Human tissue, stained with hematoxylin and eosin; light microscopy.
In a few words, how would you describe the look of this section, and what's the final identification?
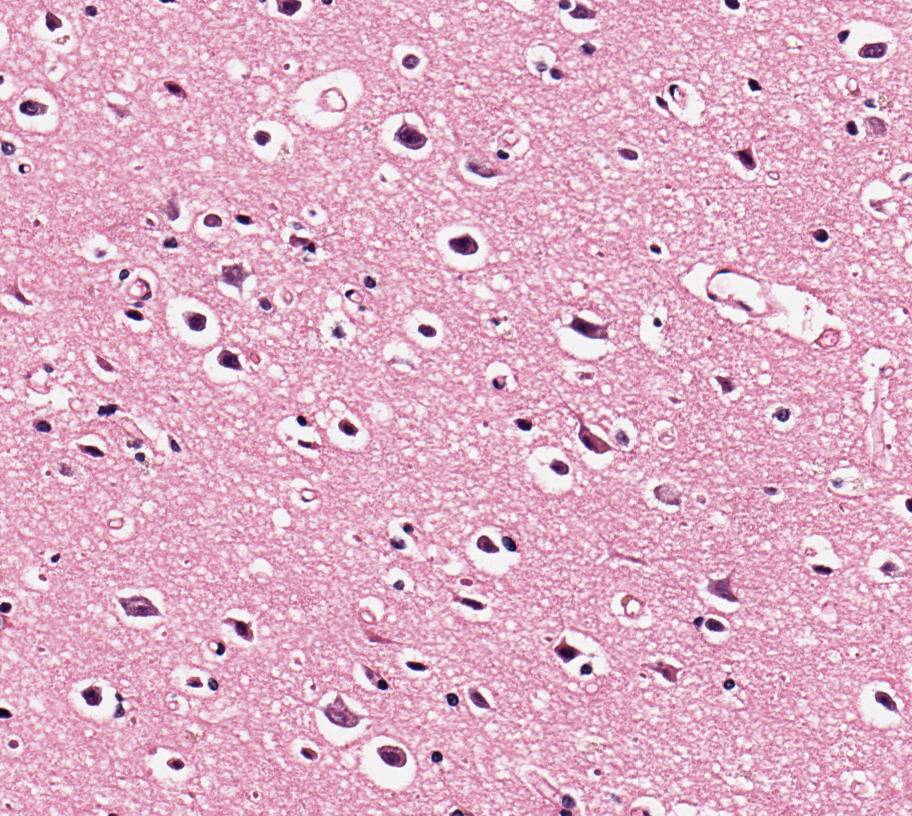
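It's a pink, finely granular matrix right across the field, with cells scattered fairly evenly through it and lots of small round clear vacuoles dotted in. The bigger neurons, scattered throughout, have angular, triangular bodies and tapering processes. Between them sit many small, round, dark nuclei with little visible cytoplasm. This is cerebral cortex.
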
